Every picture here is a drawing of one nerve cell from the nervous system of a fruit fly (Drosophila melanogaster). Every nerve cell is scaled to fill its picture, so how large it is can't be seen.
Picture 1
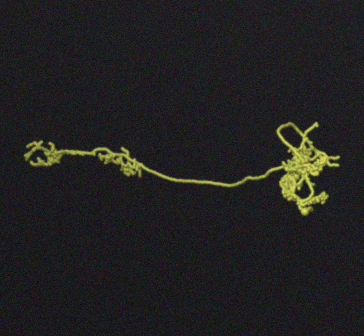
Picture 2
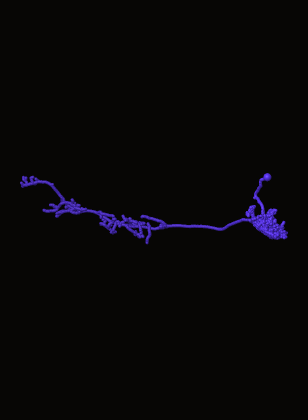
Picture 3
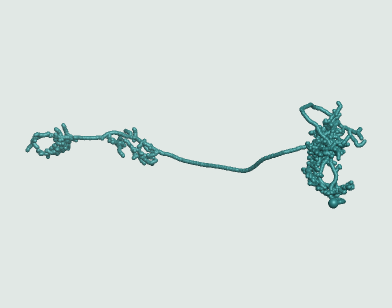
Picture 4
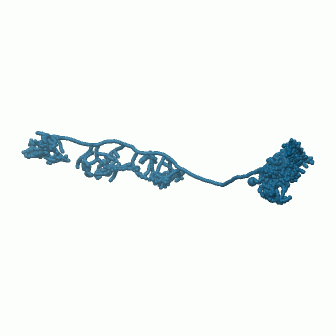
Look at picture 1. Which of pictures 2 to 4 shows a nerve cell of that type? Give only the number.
3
